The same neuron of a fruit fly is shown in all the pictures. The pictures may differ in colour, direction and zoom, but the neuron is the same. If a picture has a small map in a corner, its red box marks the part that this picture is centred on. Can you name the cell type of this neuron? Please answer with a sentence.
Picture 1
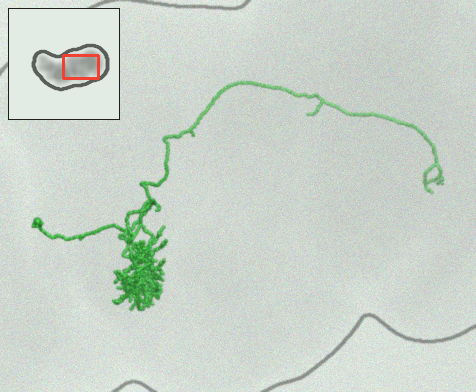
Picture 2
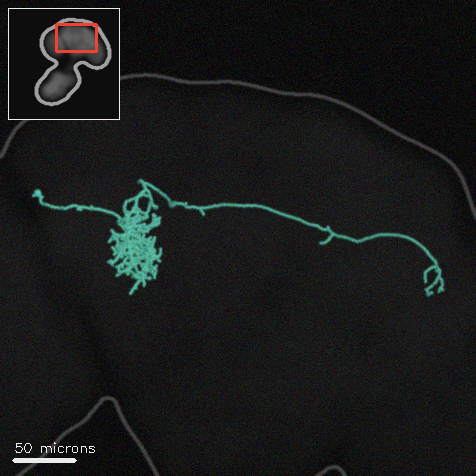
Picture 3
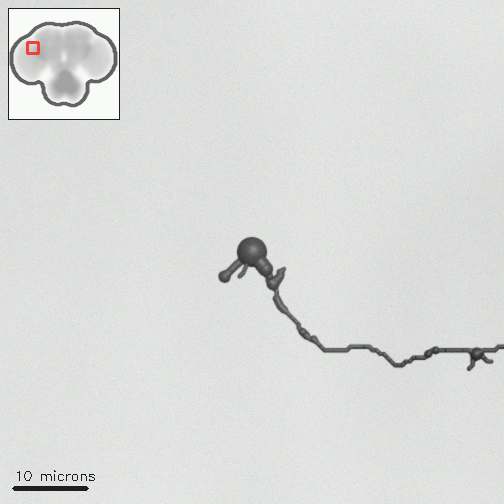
The cell type is AVLP194_c2.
